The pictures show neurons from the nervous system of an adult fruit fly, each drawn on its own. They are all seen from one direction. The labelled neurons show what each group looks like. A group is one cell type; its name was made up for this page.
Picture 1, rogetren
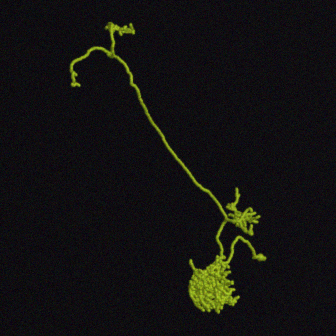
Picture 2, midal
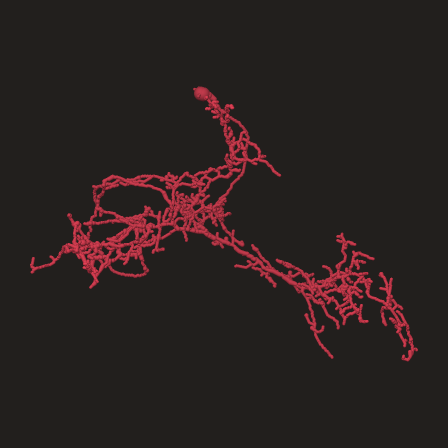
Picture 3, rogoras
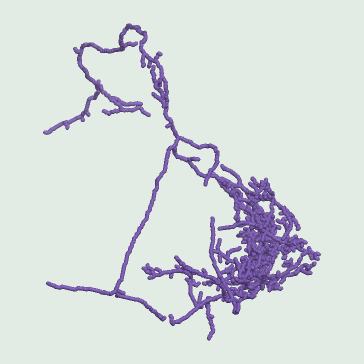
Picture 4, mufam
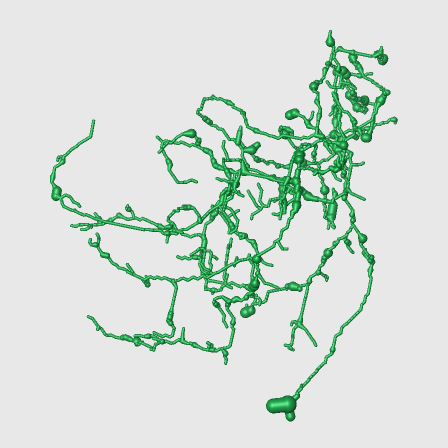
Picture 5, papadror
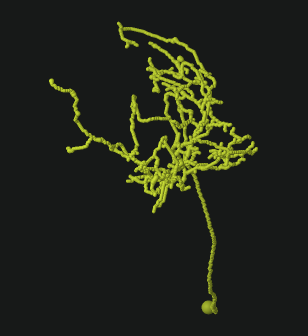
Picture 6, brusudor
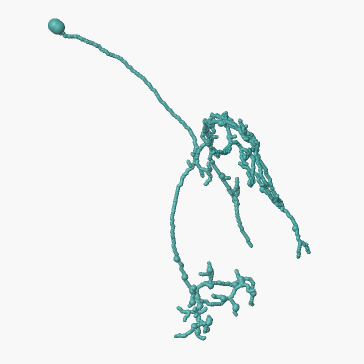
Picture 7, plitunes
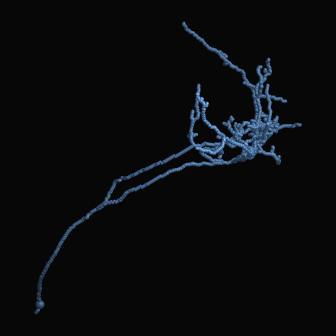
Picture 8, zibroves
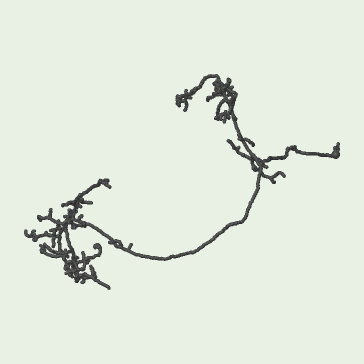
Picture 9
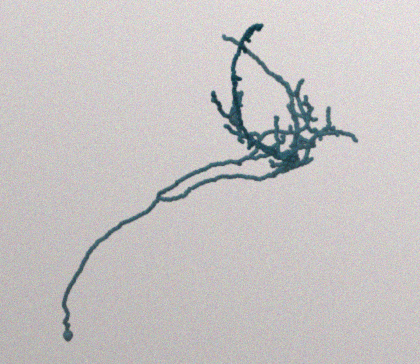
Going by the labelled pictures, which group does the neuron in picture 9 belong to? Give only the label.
plitunes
